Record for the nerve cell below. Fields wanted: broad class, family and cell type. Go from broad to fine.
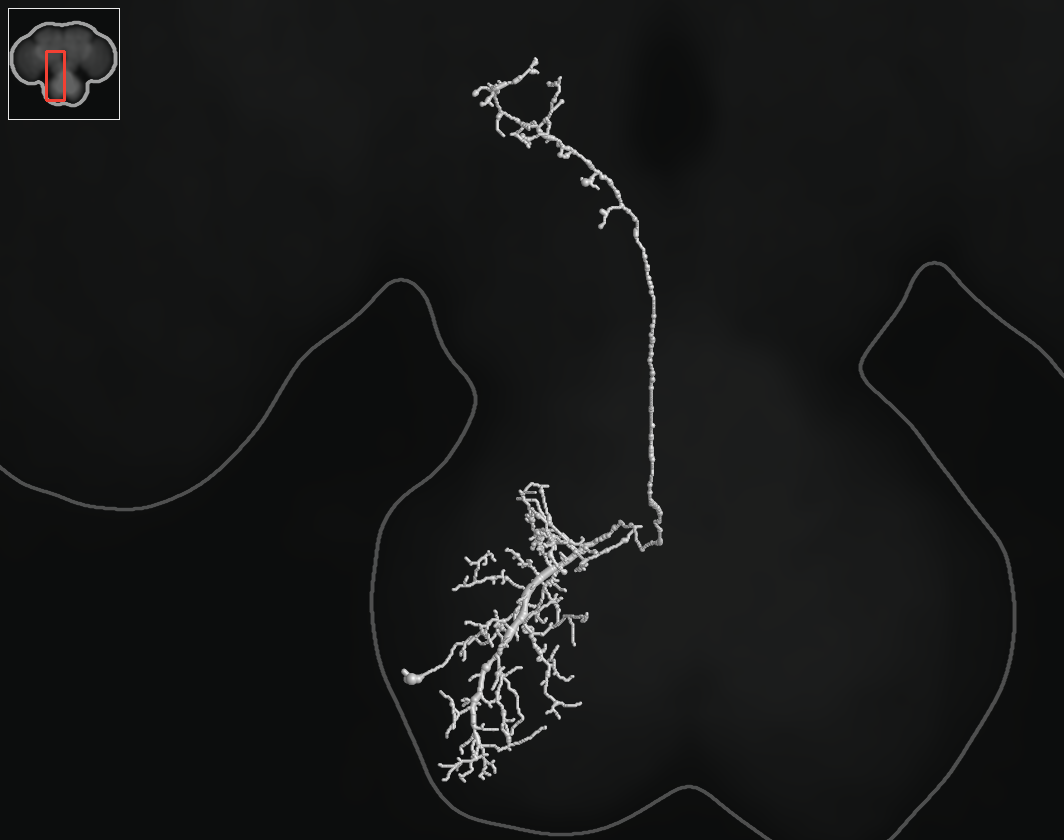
ascending neuron; hemilineage 03B; AN03B094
